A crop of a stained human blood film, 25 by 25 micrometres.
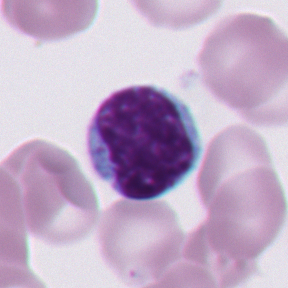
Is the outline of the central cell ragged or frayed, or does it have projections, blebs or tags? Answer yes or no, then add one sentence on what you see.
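No. The cell outline is round and smooth.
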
